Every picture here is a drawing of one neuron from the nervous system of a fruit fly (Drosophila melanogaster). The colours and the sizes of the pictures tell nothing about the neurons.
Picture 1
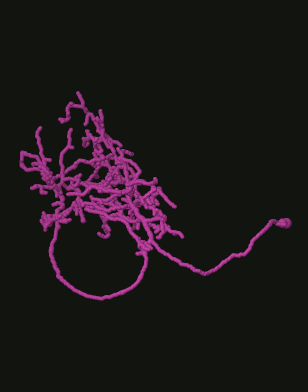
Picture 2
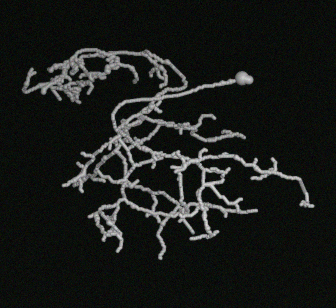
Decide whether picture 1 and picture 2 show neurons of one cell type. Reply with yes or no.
no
